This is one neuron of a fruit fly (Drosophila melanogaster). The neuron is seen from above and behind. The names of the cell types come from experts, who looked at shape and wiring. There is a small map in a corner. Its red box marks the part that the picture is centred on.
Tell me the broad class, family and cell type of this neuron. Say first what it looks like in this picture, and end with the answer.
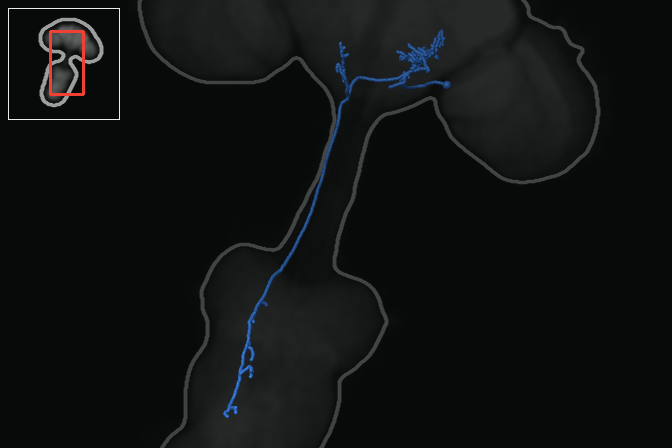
It runs through the neck, between the brain and the nerve cord. In this view it is taller than it is wide. Its broad class is descending neuron. The family is hemilineage LB7. The cell type is DNge091.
